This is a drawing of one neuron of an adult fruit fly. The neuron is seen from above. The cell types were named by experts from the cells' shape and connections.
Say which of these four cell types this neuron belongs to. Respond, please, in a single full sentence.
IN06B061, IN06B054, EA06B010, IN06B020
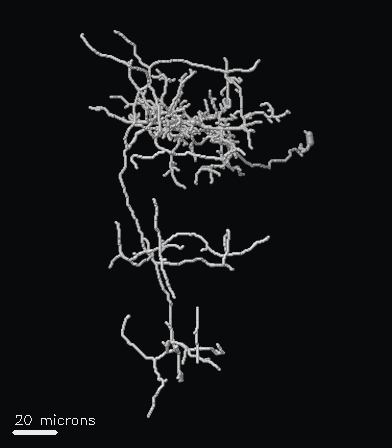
This particular neuron has the cell type IN06B054.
